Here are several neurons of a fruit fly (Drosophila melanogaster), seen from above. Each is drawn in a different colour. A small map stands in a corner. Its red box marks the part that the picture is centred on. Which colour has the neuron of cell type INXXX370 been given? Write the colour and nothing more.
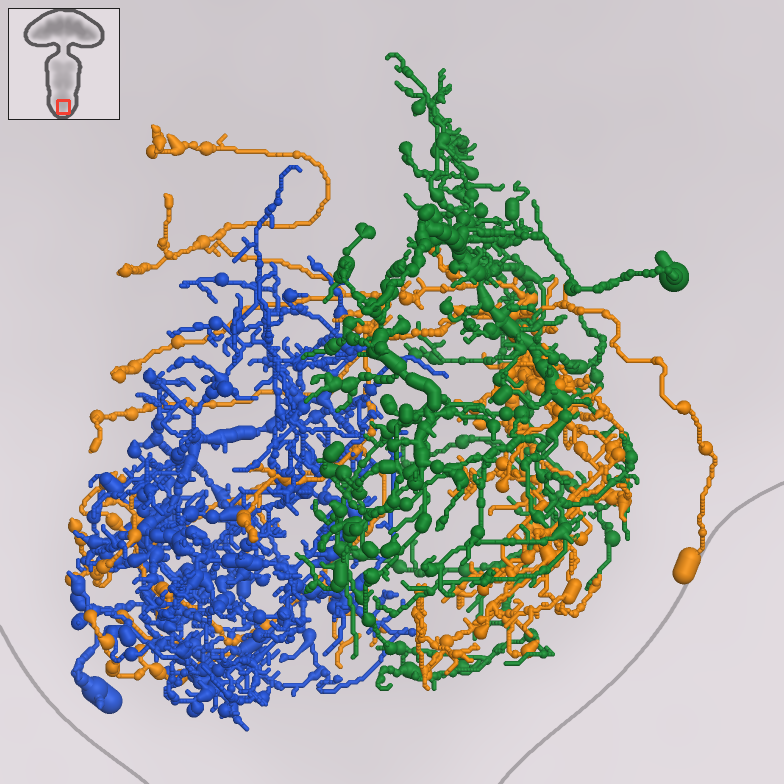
orange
